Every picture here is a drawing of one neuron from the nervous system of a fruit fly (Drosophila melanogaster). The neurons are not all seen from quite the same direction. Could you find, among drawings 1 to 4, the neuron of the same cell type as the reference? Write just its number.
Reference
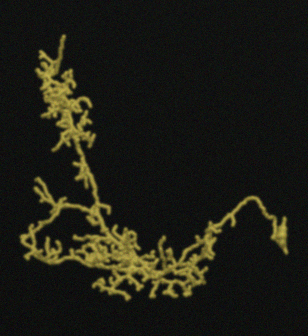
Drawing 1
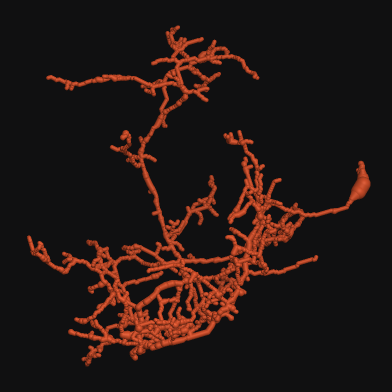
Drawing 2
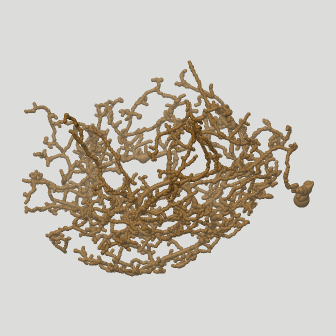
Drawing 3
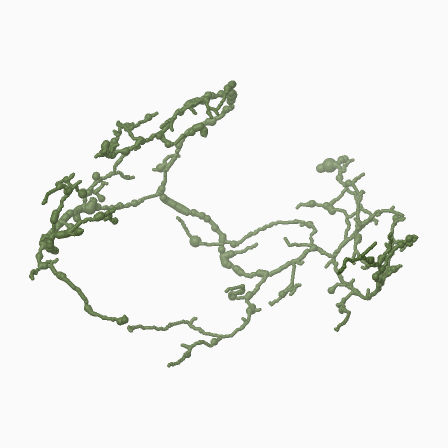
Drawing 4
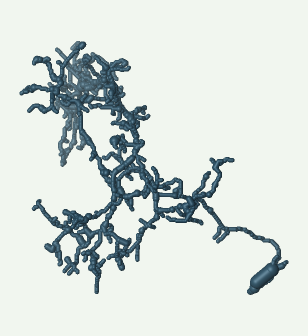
4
